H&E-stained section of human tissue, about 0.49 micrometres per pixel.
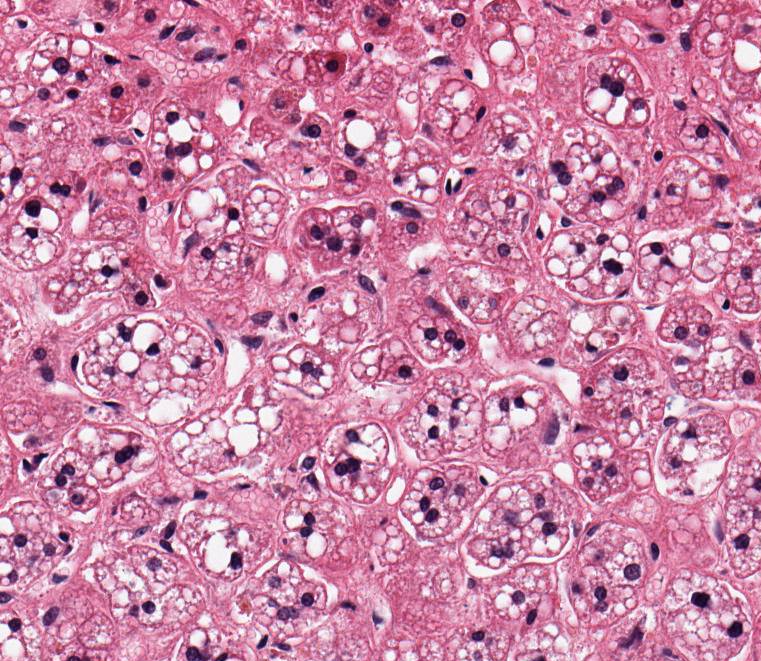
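Adrenal gland, H&E: right across the field the cells sit in rounded nests of several cells, packed close together. Each nest is outlined by a thin pink band of stroma with scattered flattened, elongated nuclei. Most nest cells have cytoplasm full of clear, round vacuoles of varying size. Toward the upper left, some cells have denser pink cytoplasm with fewer vacuoles.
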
